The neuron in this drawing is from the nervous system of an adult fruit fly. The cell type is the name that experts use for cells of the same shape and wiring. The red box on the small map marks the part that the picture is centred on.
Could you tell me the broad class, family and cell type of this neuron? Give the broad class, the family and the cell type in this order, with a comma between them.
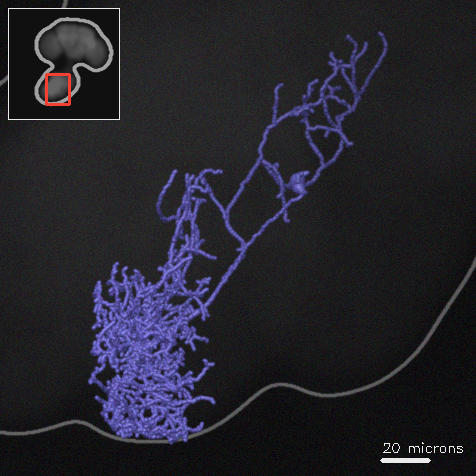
nerve-cord intrinsic neuron, hemilineage 17A, IN17A013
